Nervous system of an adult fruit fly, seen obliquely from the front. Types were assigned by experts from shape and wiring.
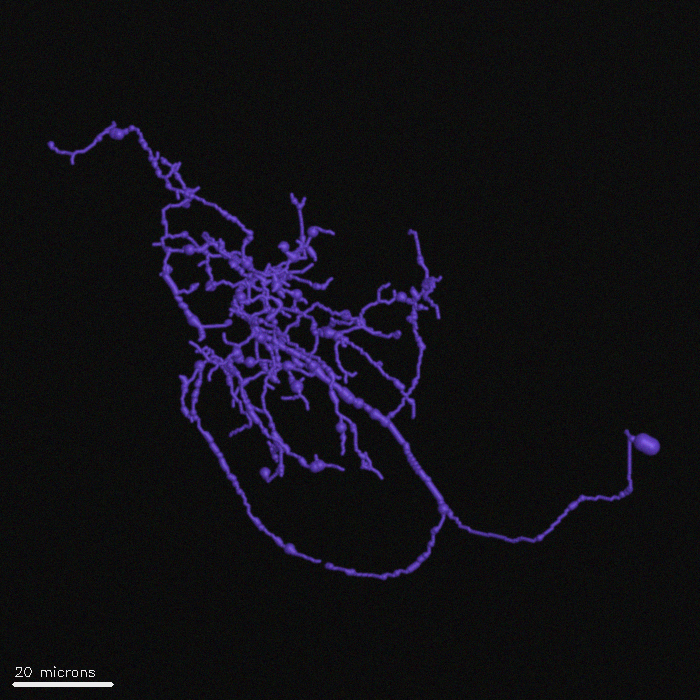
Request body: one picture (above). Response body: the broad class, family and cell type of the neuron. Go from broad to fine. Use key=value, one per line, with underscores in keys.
broad_class=central-brain intrinsic neuron
family=hemilineage SLPal1
cell_type=CB3788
